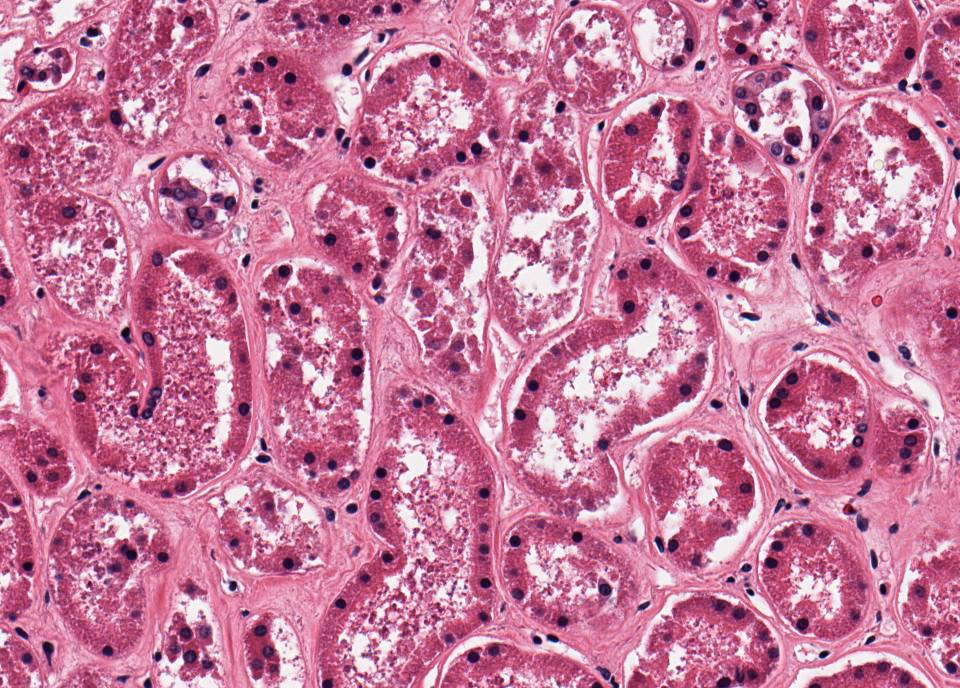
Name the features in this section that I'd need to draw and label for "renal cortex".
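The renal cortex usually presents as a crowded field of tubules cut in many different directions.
First, this field matches that: closely packed tubules, cut across and obliquely, fill it entirely.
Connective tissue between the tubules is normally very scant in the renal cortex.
Second, the stroma separating the tubules here forms only thin bands, in keeping with that. Third, each tubule is lined by a single layer of cuboidal to low columnar cells, most with abundant, coarsely granular, deeply eosinophilic cytoplasm. Finally, small, round, dark nuclei sit toward the basal side of these cells.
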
